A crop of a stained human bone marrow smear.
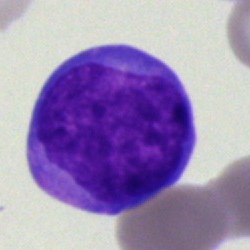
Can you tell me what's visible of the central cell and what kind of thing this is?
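A smooth, round outline encloses purple chromatin marked by scattered darker clumps. Around the nucleus runs a thin blue rim of cytoplasm, widest at the lower left. The cell is a blast.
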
